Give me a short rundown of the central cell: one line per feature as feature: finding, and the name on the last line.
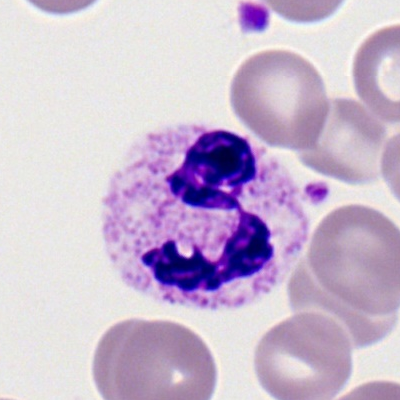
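Shape: a roughly round outline.
Nucleus: lobed, the top part tied to the bottom part by a thin strand.
Nucleoli: none to be seen.
Granules: fine lilac-pink ones, scattered all through the cytoplasm.
Verdict: a segmented neutrophil.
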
